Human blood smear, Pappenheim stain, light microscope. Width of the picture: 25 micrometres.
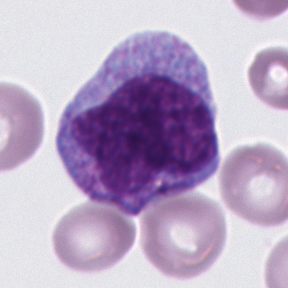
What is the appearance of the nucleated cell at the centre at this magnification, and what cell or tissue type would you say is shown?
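Irregular and somewhat angular, not smoothly round: that is how the outline looks to me, and the cell is about 15 micrometres across. More than half of it is nucleus, sitting low, so the widest band of cytoplasm lies above. That cytoplasm carries fine, dust-like purplish granules. It is an atypical promyelocyte.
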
